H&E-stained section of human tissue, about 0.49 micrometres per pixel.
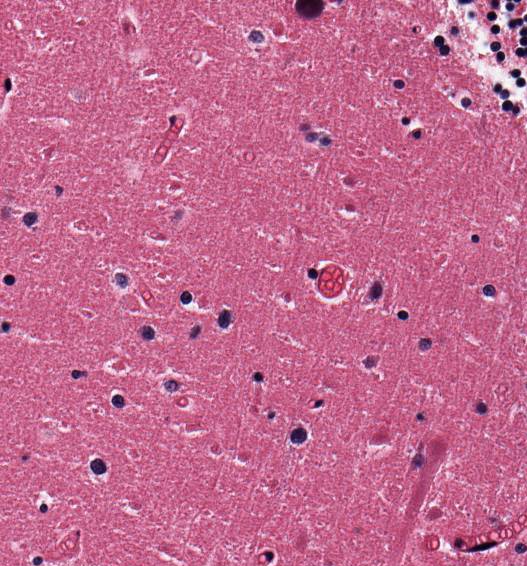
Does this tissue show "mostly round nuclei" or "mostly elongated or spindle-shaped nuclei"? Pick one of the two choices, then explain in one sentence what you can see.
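Mostly round nuclei. Small round darkly stained nuclei with scant visible cytoplasm are scattered singly and fairly evenly across the field.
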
